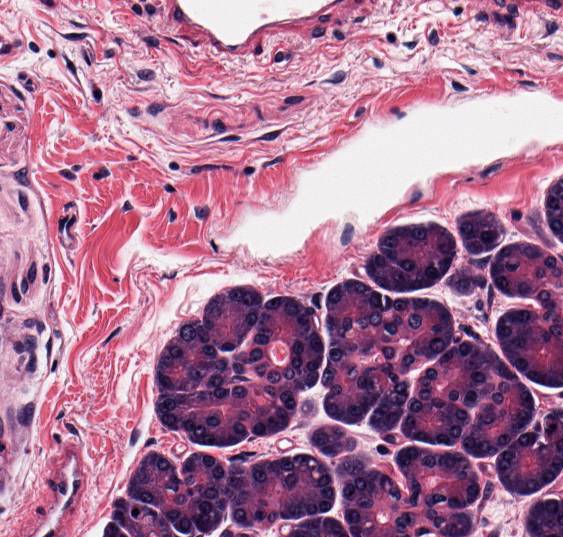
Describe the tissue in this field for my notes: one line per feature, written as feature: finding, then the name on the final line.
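Layout: closely packed glandular acini lower right, fibrous connective tissue upper left
Acini: pyramidal cells in rounded clusters around very small central lumens
Nuclei: round, toward cell bases
Cytoplasm: pinker toward acinus centre, purple basally
Name: pancreas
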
